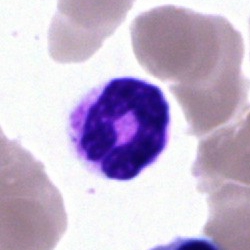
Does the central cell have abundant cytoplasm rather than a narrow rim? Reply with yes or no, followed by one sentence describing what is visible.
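No. The scant pale pink-lilac cytoplasm is widest on the left side of the cell.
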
